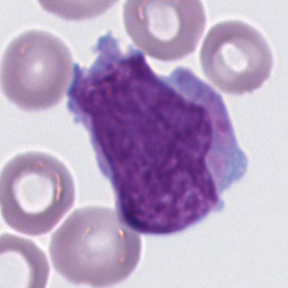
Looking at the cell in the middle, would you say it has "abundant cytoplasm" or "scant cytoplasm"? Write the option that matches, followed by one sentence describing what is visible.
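Scant cytoplasm. The nucleus fills most of the cell.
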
